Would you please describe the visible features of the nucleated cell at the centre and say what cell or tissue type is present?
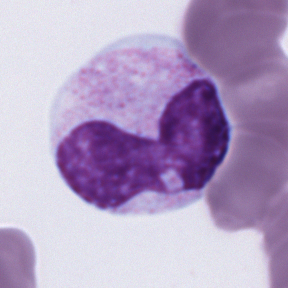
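Nucleus: lies across the lower half of the cell. Chromatin: dense, stains dark purple. Cytoplasm: plentiful and pale, with fine pink-red granules scattered through it. Name: band neutrophil.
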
